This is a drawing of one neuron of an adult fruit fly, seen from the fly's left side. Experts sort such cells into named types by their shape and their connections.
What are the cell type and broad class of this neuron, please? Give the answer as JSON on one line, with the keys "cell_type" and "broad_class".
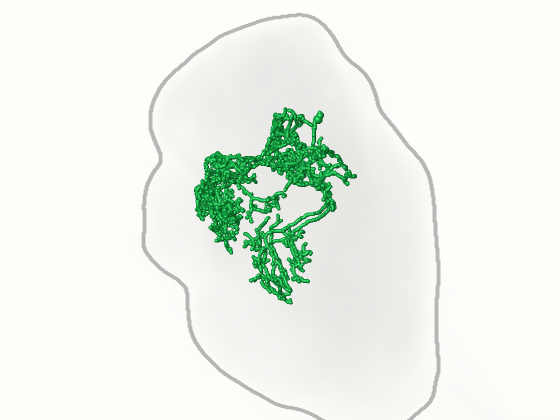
{"cell_type": "CL212", "broad_class": "central-brain intrinsic neuron"}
